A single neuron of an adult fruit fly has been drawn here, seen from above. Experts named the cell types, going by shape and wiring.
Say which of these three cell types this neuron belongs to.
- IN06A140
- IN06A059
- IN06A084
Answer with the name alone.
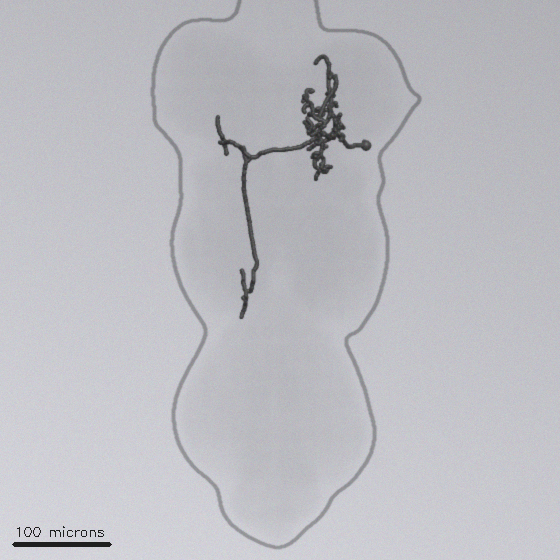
IN06A084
